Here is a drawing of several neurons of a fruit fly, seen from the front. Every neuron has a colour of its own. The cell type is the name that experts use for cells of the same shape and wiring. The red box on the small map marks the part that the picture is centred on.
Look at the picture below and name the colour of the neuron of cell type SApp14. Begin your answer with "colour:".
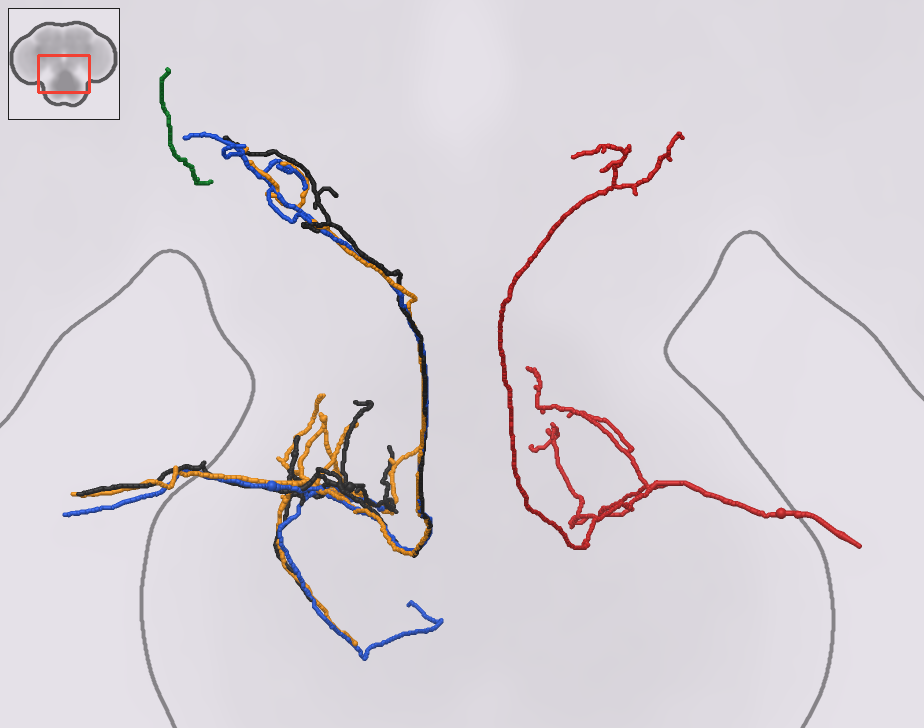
colour: blue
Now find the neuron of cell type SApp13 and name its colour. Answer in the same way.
colour: orange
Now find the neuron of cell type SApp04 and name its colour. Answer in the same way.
colour: black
